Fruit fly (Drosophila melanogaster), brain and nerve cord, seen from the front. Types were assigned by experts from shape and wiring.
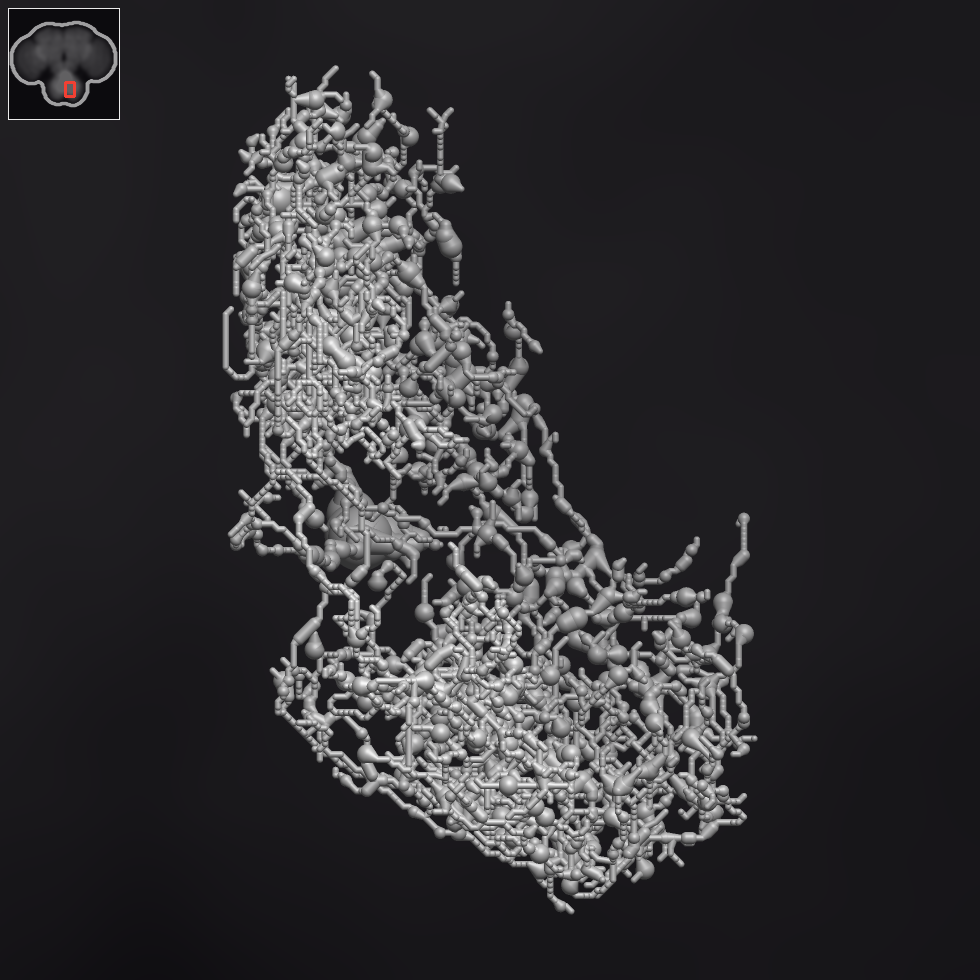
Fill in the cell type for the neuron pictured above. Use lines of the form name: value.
cell type: IN01B003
